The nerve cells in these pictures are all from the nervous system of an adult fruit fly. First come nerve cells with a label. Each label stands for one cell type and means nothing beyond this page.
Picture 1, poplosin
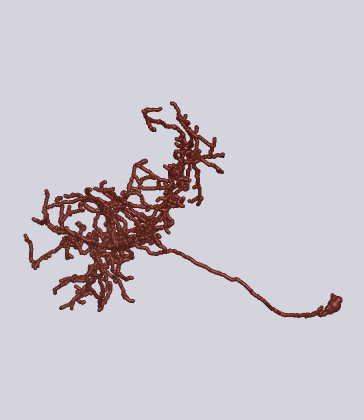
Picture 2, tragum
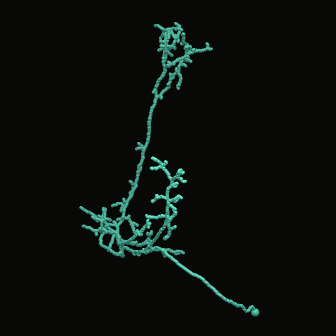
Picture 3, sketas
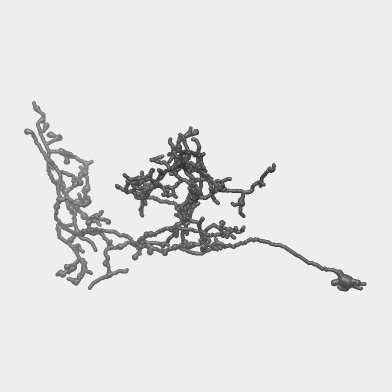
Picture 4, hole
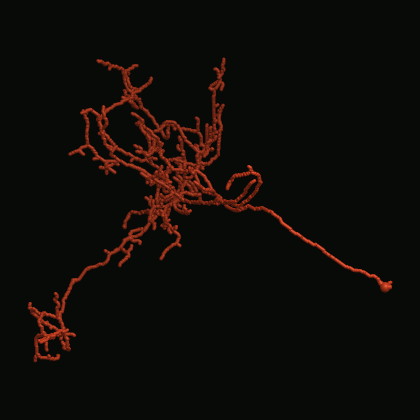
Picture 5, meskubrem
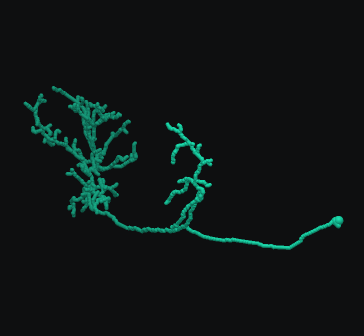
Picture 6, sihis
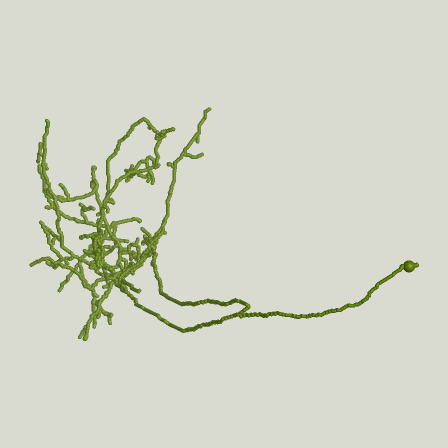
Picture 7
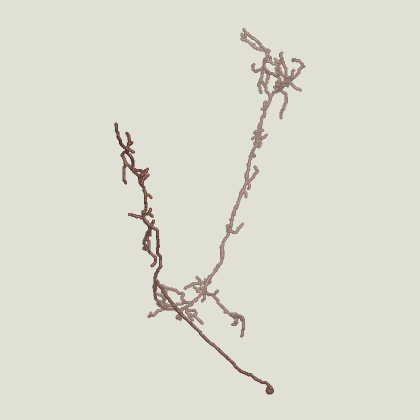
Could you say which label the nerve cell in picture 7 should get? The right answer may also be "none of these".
tragum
